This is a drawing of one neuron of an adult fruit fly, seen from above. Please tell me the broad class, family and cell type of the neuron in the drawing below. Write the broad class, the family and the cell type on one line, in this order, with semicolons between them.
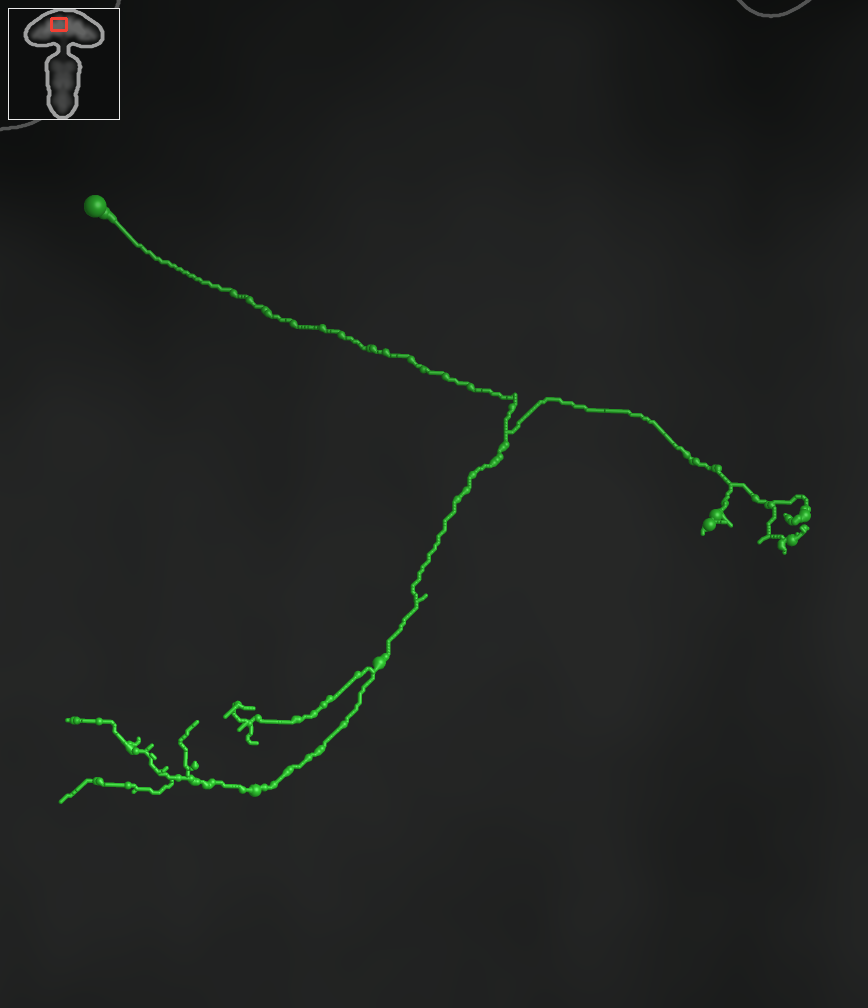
central-brain intrinsic neuron; hemilineage AOTUv4_ventral; FB9B_e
